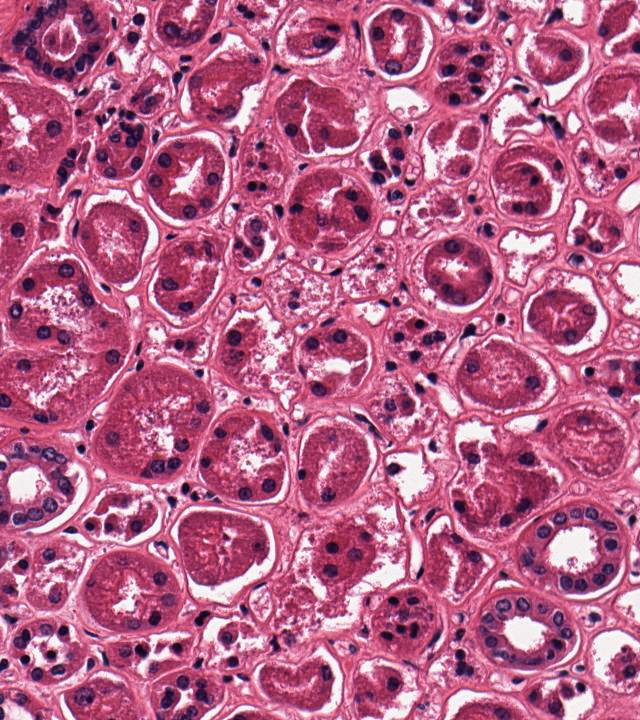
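Renal cortex, haematoxylin and eosin. Most tubules here are lined by cells with abundant pink granular cytoplasm and round dark nuclei around narrow, irregular lumens. A few smaller tubules, such as one at lower right, have cuboidal cells with crowded nuclei around wide, open, round lumens. Several tubules near the centre show pale, vacuolated, fragmented-looking cytoplasm.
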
